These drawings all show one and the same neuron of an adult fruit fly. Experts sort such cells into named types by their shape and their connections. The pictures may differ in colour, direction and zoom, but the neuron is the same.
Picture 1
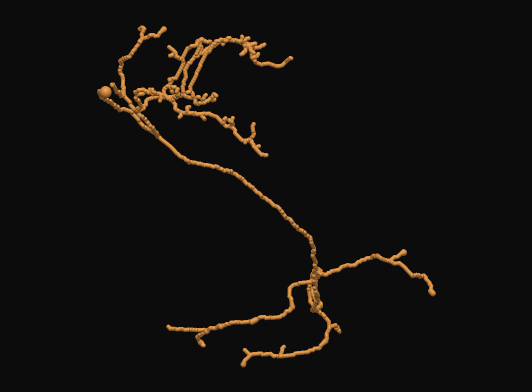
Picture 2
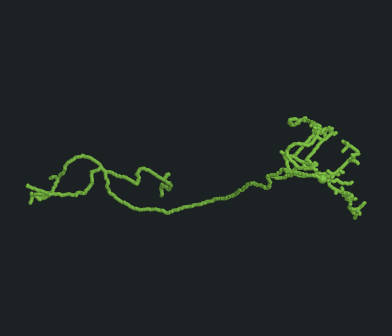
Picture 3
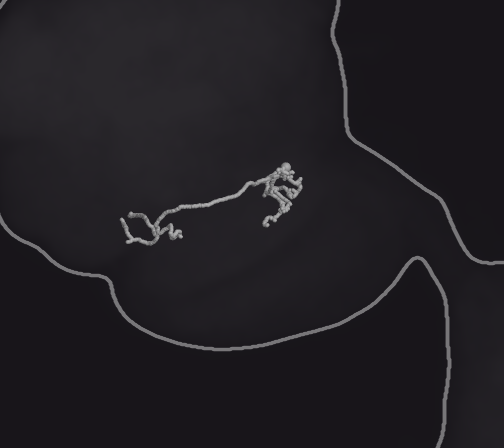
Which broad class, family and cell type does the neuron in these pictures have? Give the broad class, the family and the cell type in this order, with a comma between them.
visual projection neuron, LoVP, LoVP3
